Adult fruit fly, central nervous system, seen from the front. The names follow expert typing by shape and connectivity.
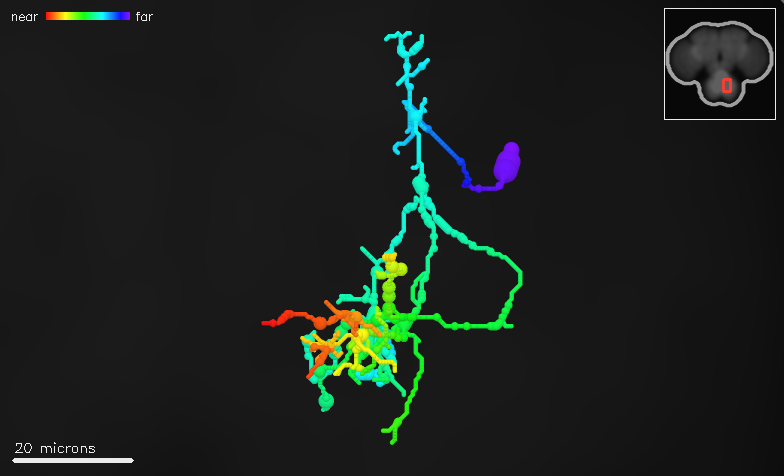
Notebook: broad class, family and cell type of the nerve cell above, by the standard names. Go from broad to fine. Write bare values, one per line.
nerve-cord intrinsic neuron
hemilineage 20A.22A
IN20A.22A077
